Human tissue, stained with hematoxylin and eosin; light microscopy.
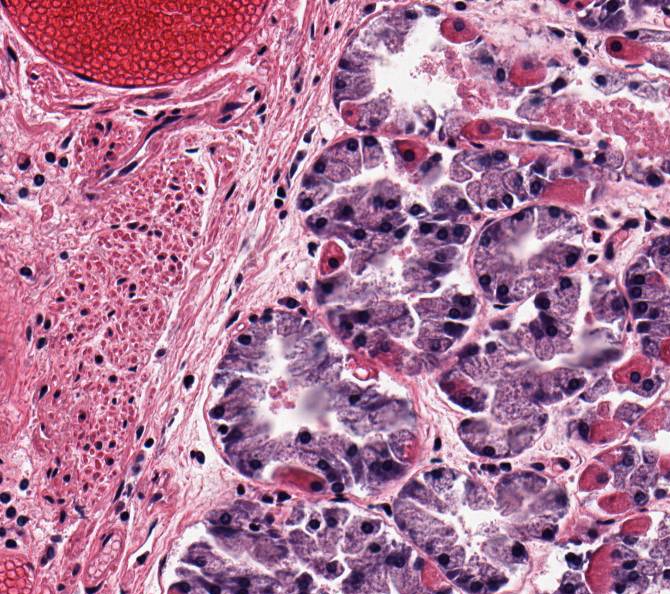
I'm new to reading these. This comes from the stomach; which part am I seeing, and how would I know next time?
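The field shows fundic glands. Closely packed glands, cut across as rounded cell clusters around small irregular lumens, fill the right two-thirds. Most gland cells have granular purple cytoplasm with a dark round basal nucleus.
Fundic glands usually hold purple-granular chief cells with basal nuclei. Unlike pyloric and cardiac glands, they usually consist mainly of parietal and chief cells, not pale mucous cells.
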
